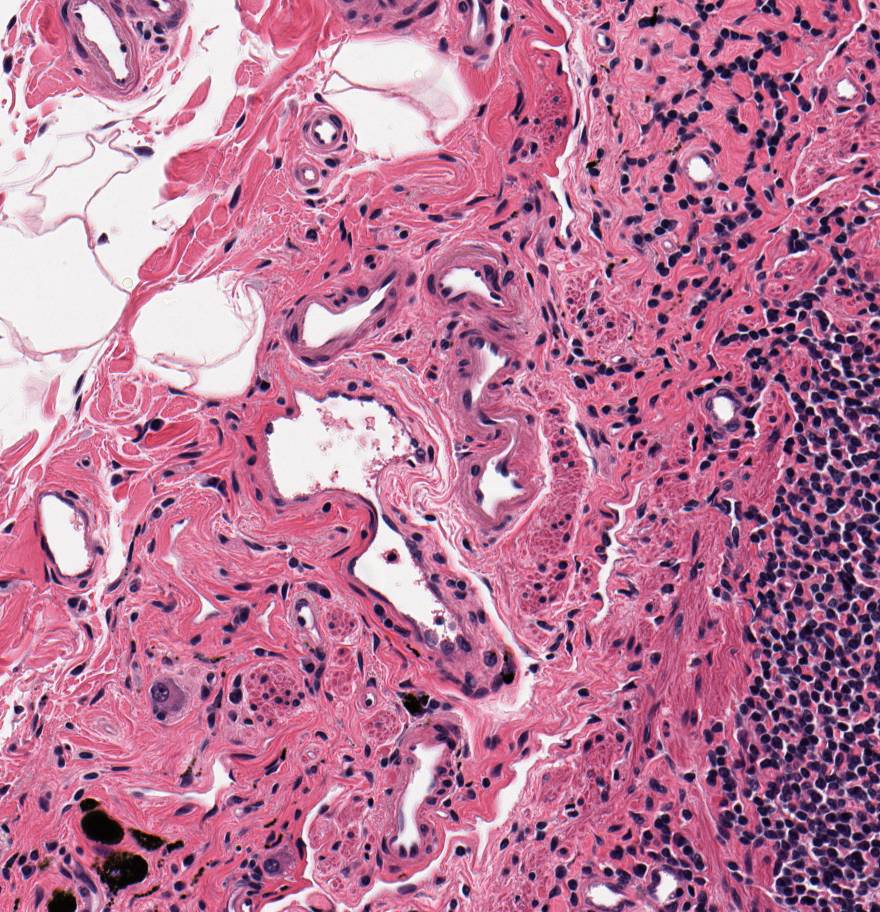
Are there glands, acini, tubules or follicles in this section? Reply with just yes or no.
No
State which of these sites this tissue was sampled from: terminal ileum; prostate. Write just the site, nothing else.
terminal ileum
